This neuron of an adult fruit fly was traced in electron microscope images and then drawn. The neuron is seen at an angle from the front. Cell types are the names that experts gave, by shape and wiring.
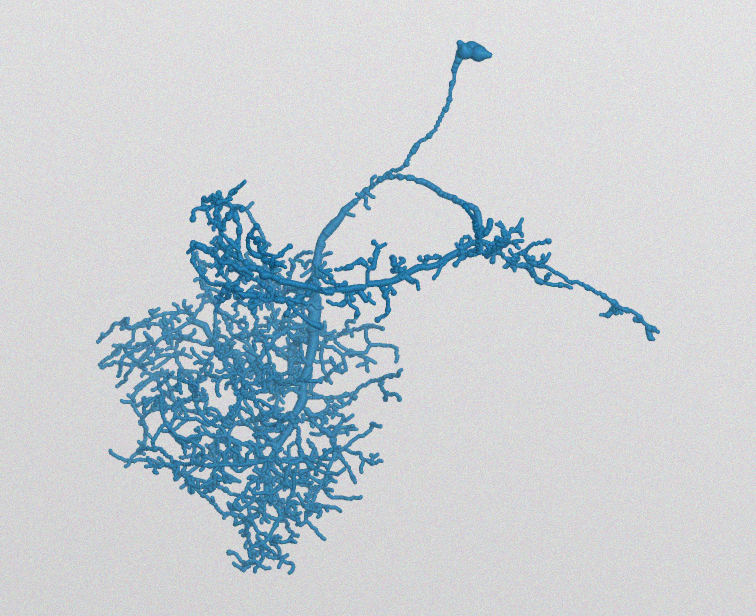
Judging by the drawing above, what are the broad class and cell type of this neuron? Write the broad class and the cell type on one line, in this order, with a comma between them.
central-brain intrinsic neuron, AVLP590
